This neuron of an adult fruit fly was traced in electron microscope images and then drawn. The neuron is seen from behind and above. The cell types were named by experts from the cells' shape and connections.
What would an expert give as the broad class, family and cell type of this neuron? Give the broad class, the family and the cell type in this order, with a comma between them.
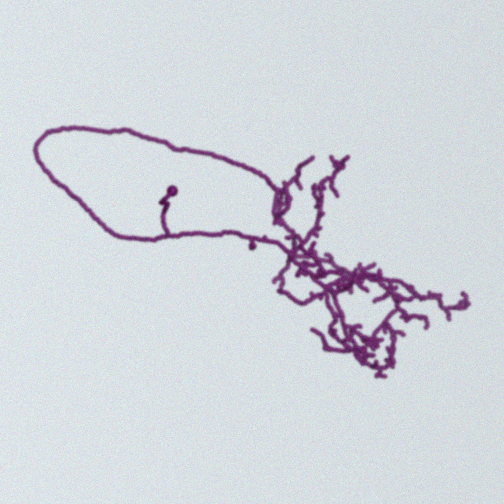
central-brain intrinsic neuron, hemilineage DM1_dorsal, CB4071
